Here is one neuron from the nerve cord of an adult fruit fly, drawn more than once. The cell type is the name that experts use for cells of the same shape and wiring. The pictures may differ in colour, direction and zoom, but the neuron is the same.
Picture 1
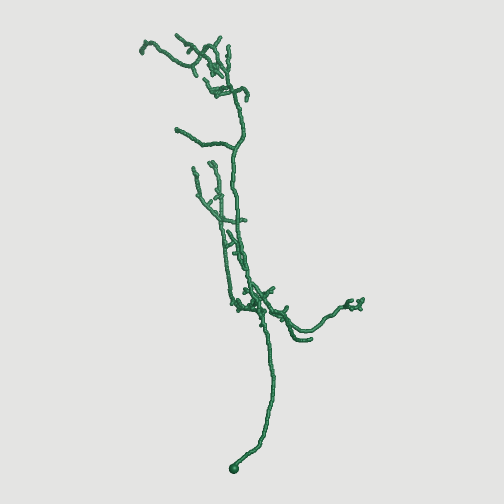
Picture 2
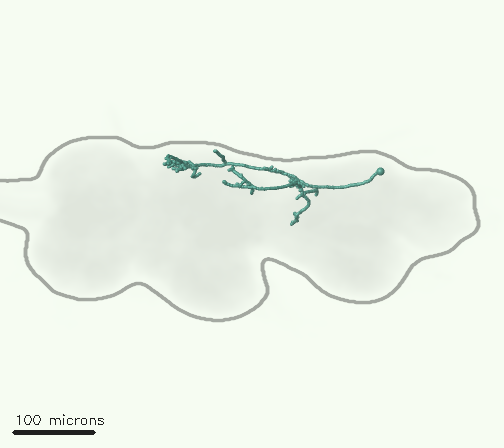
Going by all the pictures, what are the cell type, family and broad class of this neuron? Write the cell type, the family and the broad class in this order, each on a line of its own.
IN03B091
hemilineage 03B
nerve-cord intrinsic neuron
